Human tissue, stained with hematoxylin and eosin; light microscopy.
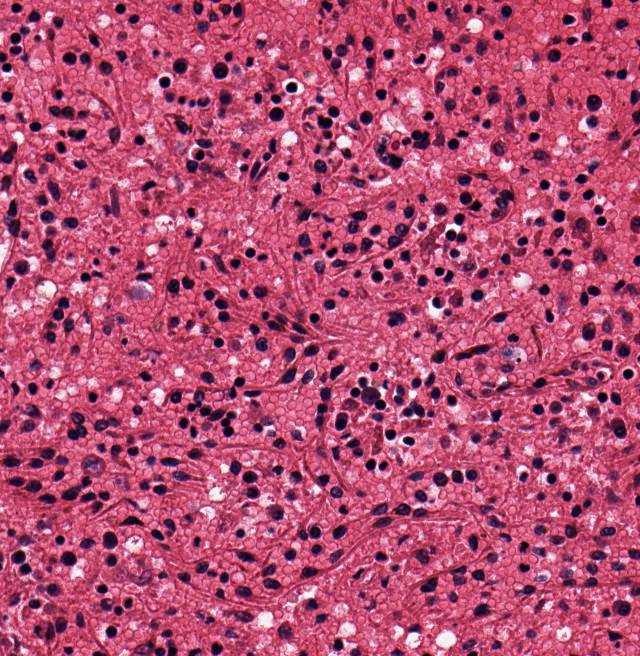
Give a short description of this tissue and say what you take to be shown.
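Scattered throughout, among red cells: many small round cells with dark, dense nuclei and scant cytoplasm, like lymphocytes. Thin curving strands of slender cells with elongated dark nuclei run in varied directions between red cells, clearest centrally and in the lower half. Spleen.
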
